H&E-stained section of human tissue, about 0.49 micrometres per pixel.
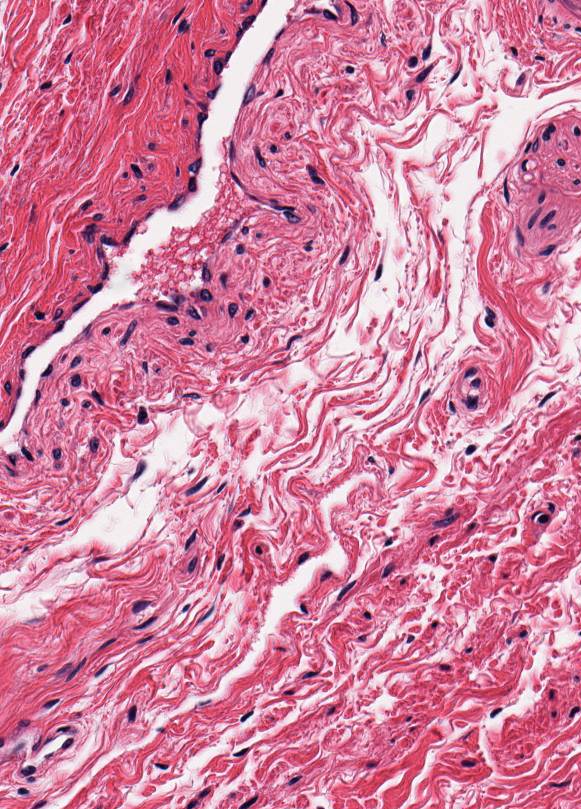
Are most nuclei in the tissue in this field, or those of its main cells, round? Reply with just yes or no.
No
